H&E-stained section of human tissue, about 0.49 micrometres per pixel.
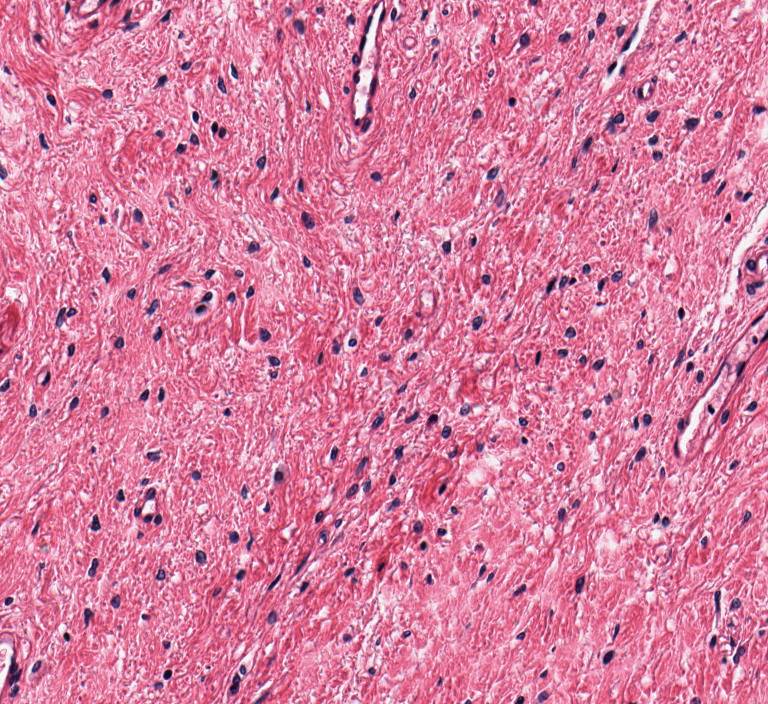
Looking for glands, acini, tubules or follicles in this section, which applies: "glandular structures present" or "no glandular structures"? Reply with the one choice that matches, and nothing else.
No glandular structures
